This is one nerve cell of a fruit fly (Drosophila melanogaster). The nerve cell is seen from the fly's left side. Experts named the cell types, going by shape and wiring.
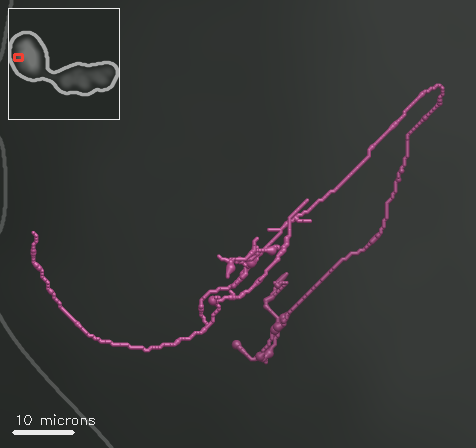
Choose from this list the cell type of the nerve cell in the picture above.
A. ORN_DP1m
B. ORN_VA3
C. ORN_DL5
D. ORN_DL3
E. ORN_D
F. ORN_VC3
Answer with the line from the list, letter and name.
F. ORN_VC3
